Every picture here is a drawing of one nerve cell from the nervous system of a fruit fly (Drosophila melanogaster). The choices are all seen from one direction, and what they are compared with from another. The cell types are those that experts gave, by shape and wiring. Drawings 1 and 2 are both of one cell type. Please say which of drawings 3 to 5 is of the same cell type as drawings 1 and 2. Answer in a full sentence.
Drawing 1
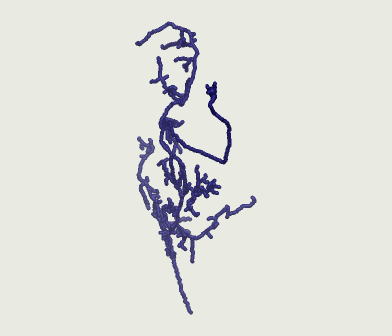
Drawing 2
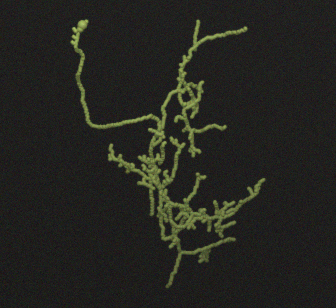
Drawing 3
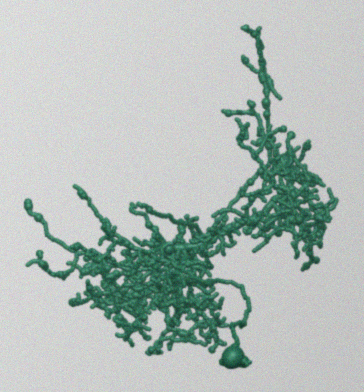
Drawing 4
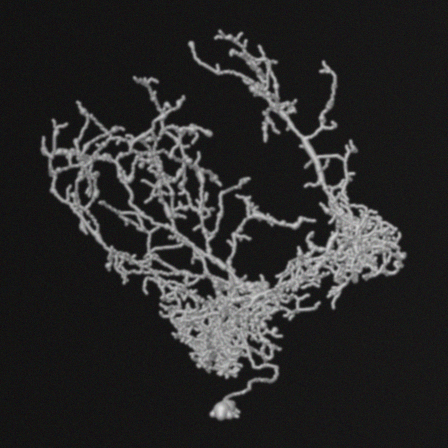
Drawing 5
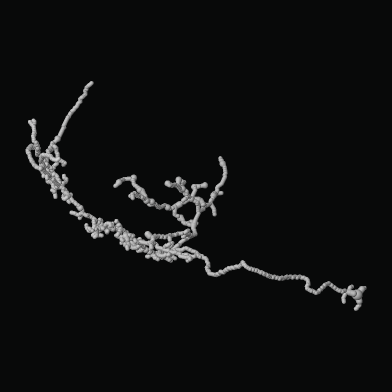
Drawing 5 shows a nerve cell of the same cell type.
